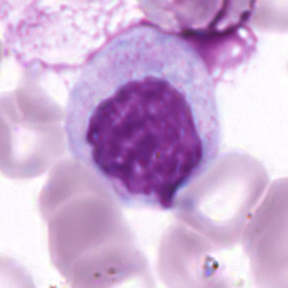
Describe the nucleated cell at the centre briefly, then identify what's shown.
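The nucleus is roughly round, with a slightly irregular edge, and is displaced toward the lower part of the cell, so that a wider rim of cytoplasm remains above it. The cytoplasm is pale greyish-blue and contains no vacuoles. The cell is a myelocyte.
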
